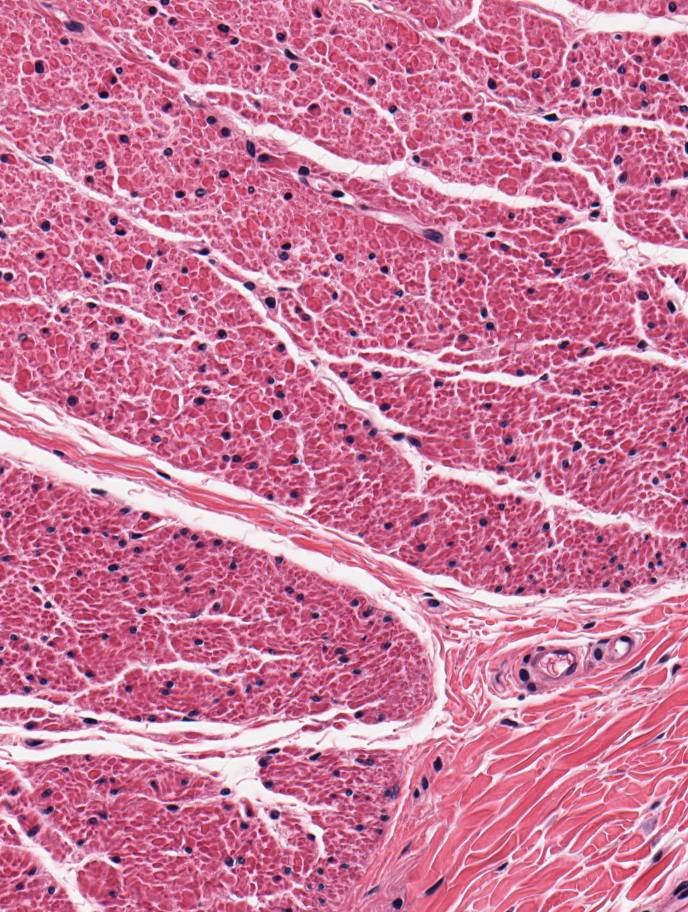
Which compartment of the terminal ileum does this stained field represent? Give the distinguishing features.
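The tissue is smooth muscle. Its cells, cut across, appear as small, tightly packed polygons of pink cytoplasm, grouped in bundles separated by strands of pale connective tissue running mostly diagonally from upper left to lower right.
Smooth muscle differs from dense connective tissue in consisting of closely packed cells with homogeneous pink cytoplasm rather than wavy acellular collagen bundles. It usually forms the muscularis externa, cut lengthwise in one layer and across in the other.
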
